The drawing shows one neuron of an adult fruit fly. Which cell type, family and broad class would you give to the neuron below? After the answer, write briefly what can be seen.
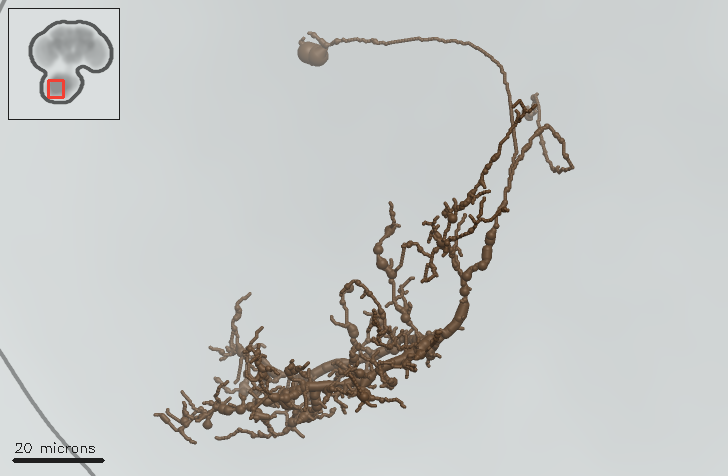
The cell type is IN23B043. Its family is hemilineage 23B. This is a nerve-cord intrinsic neuron. Its cell body lies at the top of the picture. By the scale bar it is about 95 microns wide in this view.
